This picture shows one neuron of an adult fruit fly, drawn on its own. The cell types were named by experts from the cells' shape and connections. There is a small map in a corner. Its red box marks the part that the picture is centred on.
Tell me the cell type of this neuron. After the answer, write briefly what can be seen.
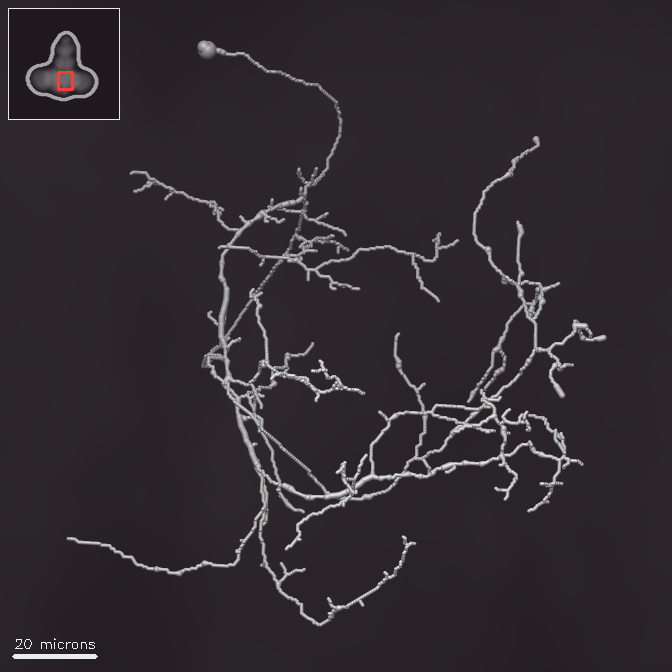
The cell type is CB1222. Its broad class is central-brain intrinsic neuron. From top to bottom in the picture it spans about 140 microns. The picture shows dozens of branch ends.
